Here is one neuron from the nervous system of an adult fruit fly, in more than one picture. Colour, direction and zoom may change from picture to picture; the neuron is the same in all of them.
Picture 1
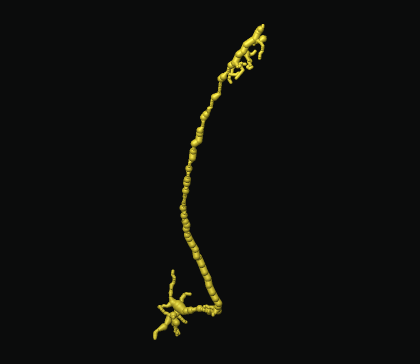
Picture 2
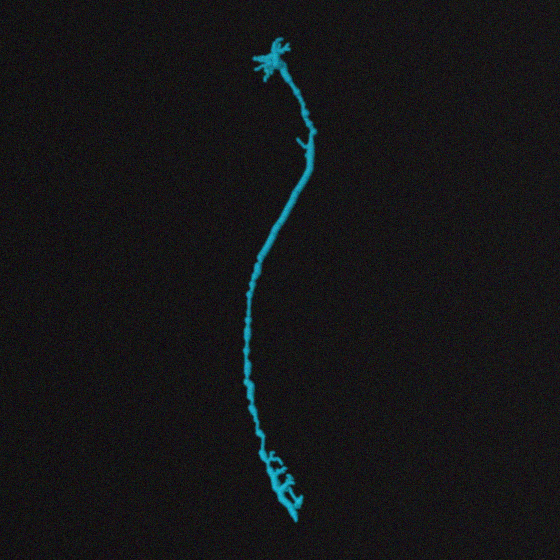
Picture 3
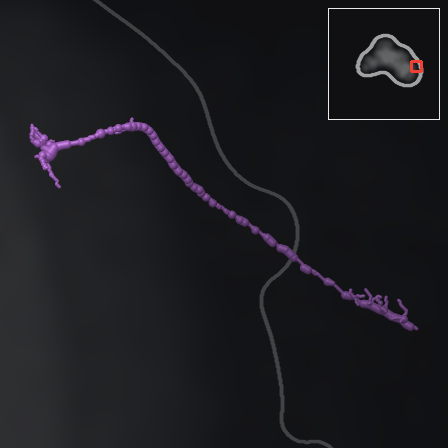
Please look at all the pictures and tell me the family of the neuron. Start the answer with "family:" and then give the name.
family: L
